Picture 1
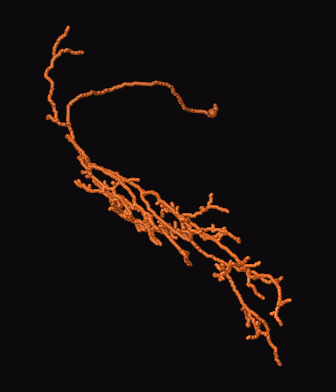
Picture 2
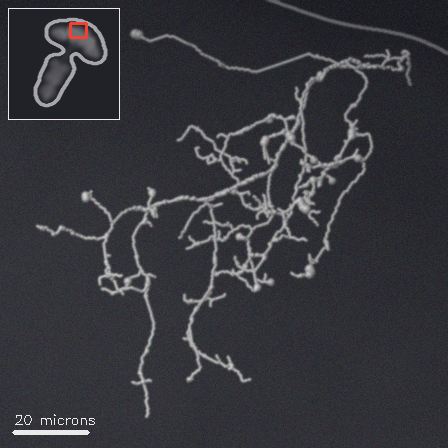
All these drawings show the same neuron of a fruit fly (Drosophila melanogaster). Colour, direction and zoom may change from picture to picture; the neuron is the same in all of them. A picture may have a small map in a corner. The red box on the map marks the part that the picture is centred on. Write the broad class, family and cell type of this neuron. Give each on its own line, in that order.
central-brain intrinsic neuron
hemilineage AOTUv1_medial
LAL043_a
